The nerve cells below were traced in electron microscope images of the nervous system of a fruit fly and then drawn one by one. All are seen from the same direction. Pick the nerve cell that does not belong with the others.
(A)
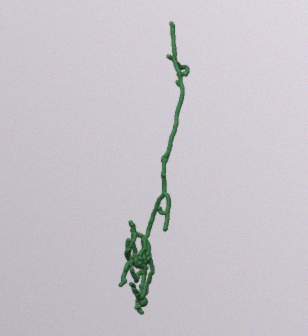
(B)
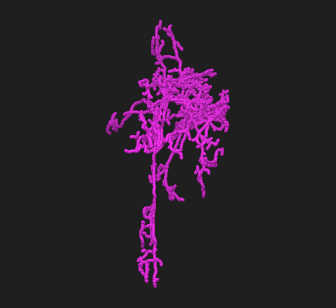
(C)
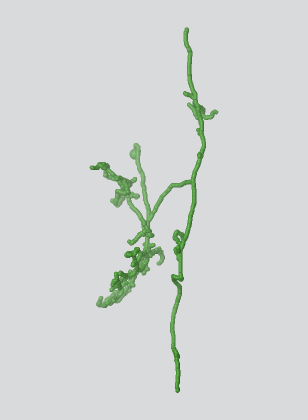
Picture B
